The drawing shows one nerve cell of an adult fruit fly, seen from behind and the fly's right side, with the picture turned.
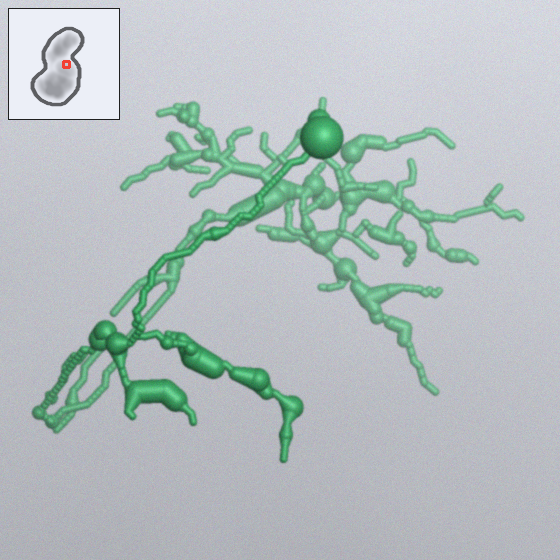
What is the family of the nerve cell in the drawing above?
T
